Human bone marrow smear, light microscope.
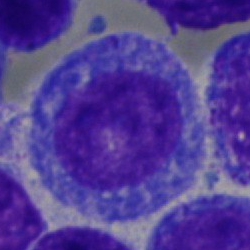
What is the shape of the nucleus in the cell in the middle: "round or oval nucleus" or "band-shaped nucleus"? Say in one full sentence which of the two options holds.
What the nucleus forms is one compact round or oval mass.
